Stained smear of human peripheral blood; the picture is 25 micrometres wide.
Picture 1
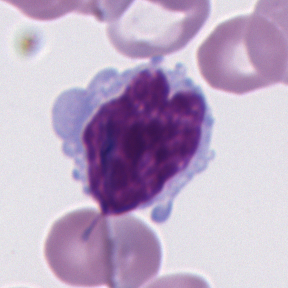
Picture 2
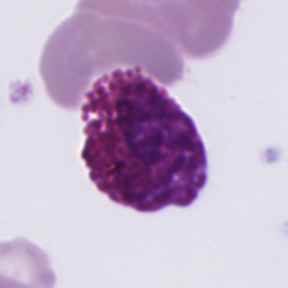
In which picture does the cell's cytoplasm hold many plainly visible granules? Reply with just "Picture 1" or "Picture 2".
Picture 2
